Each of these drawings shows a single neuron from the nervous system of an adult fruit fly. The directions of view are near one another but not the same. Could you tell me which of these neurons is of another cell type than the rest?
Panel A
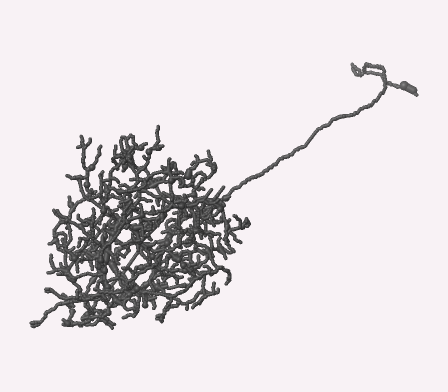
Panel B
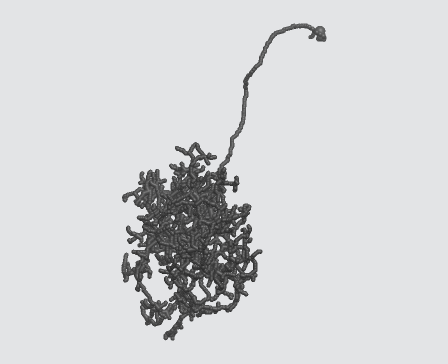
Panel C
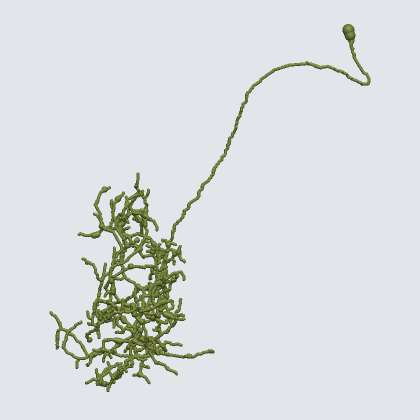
Panel C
